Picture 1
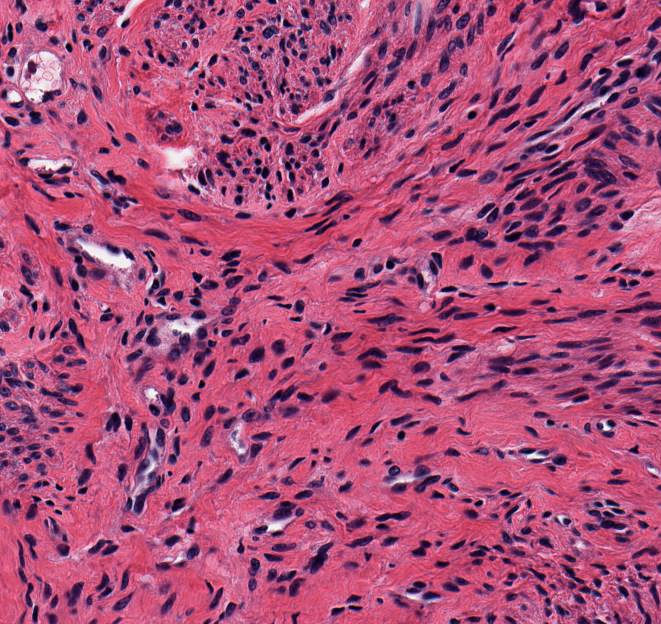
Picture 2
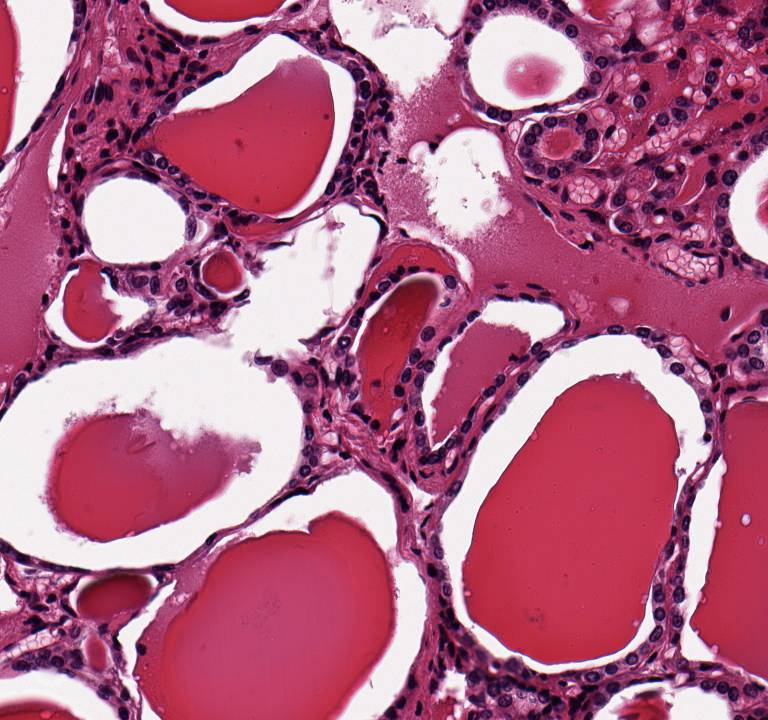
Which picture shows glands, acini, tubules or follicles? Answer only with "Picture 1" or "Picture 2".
Picture 2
